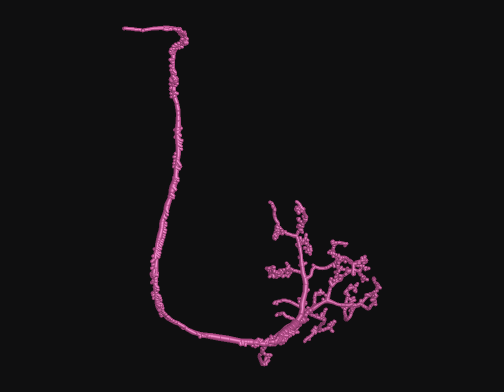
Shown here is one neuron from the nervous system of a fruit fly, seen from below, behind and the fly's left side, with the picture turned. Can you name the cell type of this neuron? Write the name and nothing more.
BM_Vt_PoOc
